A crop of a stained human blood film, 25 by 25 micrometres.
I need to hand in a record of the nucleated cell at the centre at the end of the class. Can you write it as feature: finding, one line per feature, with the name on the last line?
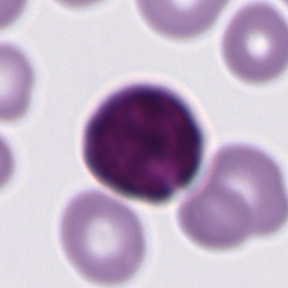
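Outline: round, smooth
Nucleoli: none seen
Vacuoles: none visible
Surface: no projections
Name: myeloblast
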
